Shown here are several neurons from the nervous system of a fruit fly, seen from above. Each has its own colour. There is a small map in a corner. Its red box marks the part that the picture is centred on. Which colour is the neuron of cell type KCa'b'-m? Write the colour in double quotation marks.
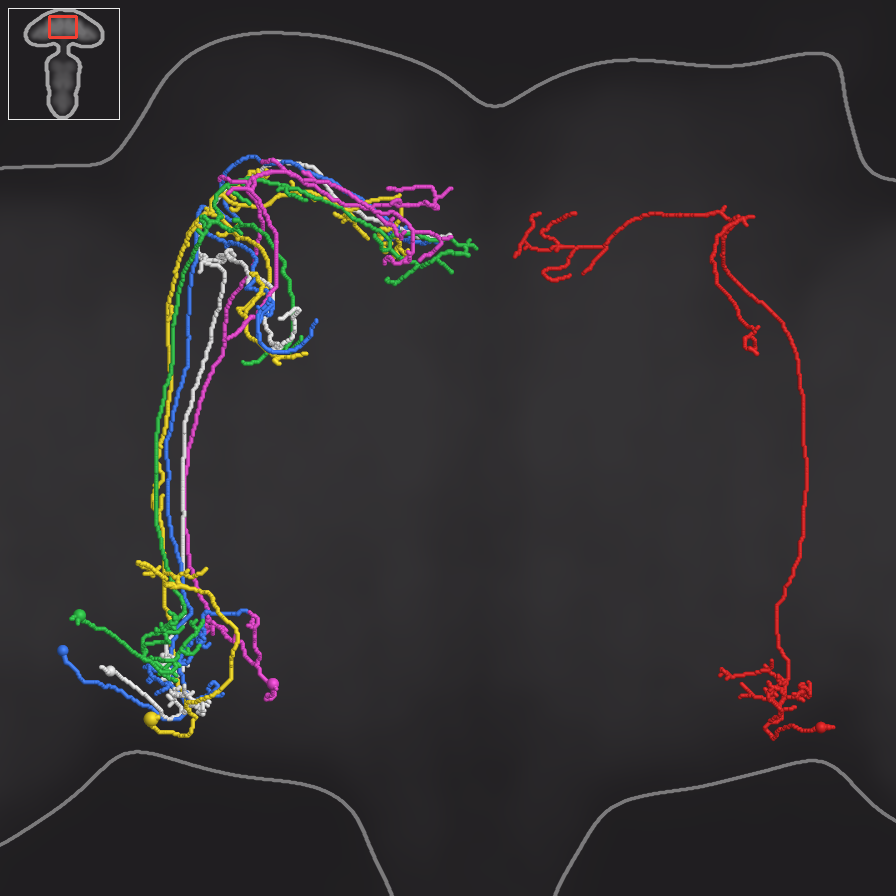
"green"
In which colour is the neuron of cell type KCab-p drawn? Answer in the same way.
"yellow"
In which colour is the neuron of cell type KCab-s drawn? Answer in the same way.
"blue"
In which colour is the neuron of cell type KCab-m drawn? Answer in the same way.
"white"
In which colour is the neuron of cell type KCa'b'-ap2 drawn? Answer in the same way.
"red"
